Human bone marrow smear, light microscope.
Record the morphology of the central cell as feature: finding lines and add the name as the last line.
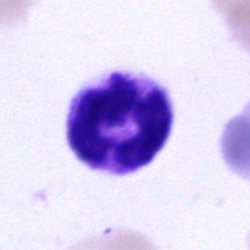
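Ring: closed nuclear ring around a pale central area
Clefts: small and pale, at top and bottom of the ring
Central area: pinkish-lilac
Cytoplasm: almost none outside the dark nuclear ring
Kind: segmented neutrophil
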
